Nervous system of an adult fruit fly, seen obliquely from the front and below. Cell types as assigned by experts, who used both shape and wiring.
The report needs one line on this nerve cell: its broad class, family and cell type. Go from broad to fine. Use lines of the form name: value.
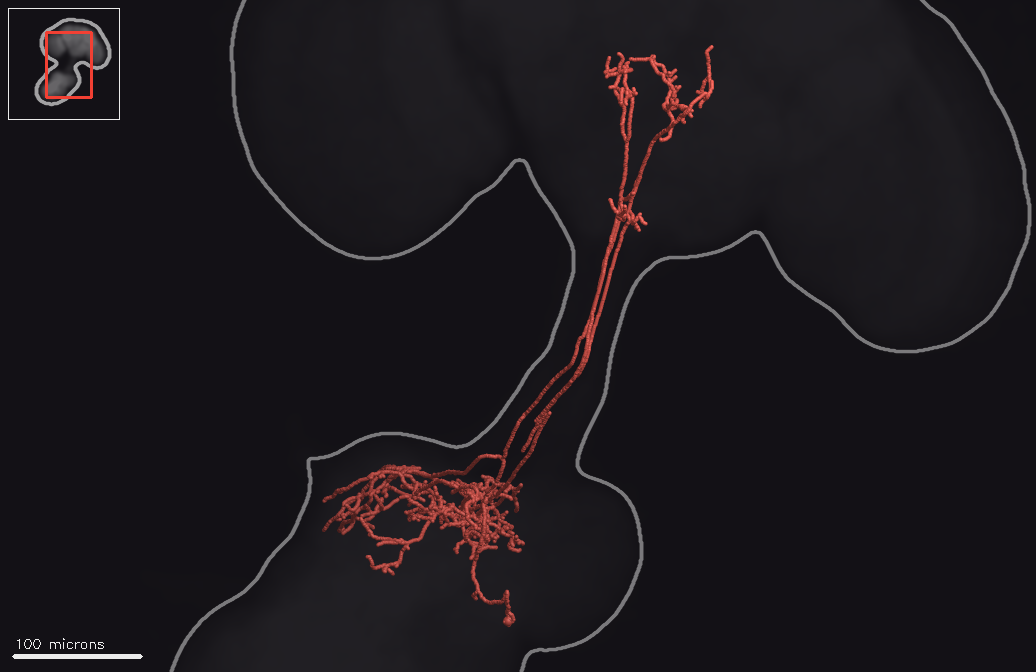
broad class: ascending neuron
family: hemilineage 27X
cell type: AN27X019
